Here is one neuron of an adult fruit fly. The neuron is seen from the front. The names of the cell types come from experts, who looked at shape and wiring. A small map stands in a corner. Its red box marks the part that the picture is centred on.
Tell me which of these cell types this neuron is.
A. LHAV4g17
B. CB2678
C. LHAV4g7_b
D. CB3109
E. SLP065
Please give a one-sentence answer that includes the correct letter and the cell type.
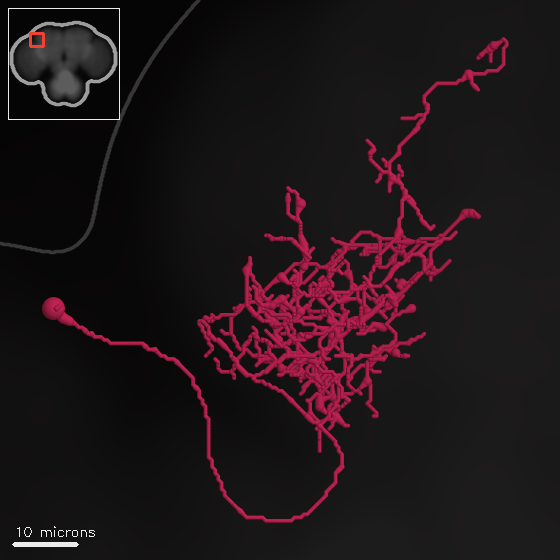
The cell type matching the neuron is CB2678, which option B provides.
